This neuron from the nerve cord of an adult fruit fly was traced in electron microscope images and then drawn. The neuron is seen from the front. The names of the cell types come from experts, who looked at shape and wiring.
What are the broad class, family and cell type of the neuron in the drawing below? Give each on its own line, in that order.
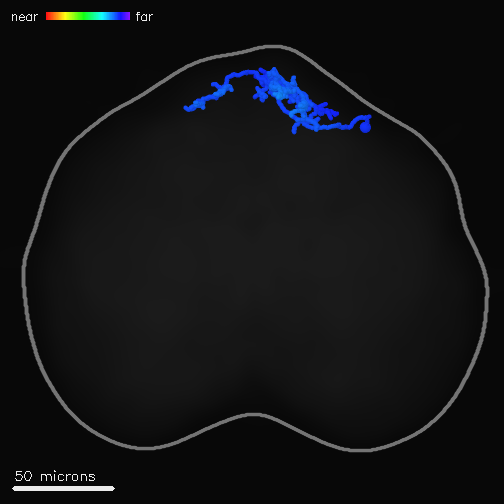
motor neuron of the nerve cord
hemilineage 06A
MNad16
